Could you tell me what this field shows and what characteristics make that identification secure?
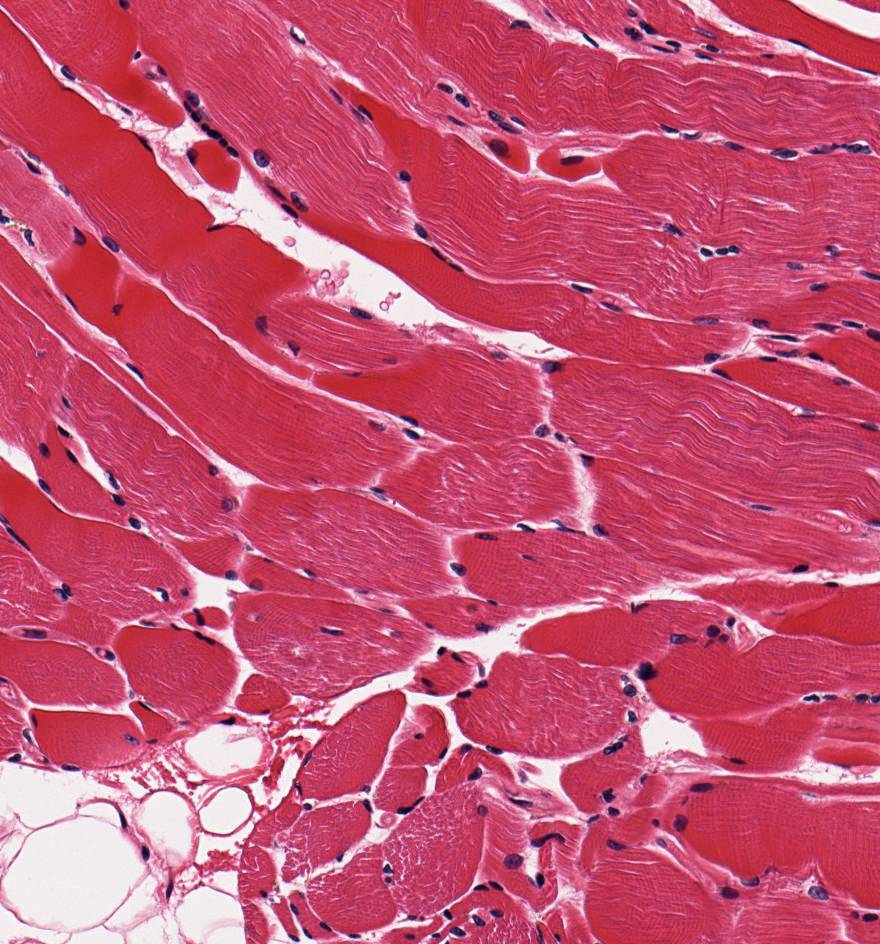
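Answer: skeletal muscle. First, section plane: in the upper two-thirds the fibres are cut lengthwise, running diagonally from the upper left toward the right, while along the lower edge they are cut across as angular, polygonal profiles.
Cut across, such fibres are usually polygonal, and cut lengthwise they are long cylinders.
Second, nuclei: they are dark and flattened and lie at the fibre edges rather than in the centres.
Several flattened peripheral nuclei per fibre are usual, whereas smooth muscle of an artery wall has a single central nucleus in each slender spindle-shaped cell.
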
